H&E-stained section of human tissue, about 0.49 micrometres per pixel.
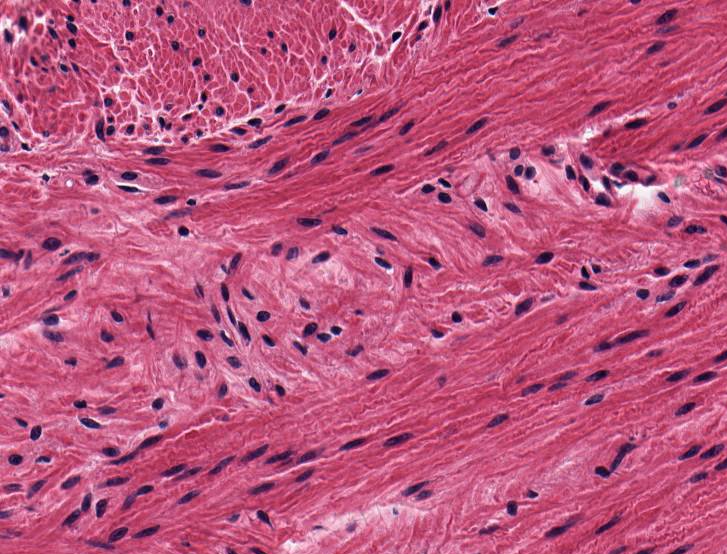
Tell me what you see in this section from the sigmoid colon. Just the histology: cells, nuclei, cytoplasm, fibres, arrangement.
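Across the whole field I see bundles of smooth muscle cells cut in more than one plane. In the upper left corner one bundle is cut across, giving small polygonal profiles with round nuclei. The lengthwise-cut cells have elongated, cigar-shaped, dark blue nuclei. Their cytoplasm looks pink and finely fibrillar.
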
